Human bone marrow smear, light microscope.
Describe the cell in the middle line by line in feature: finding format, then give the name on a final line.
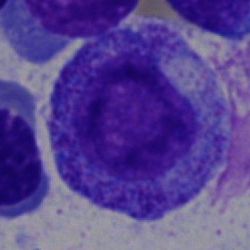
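Outline: roughly round, slightly uneven edge
Granules: many, purple, crowding the cytoplasm
Pale zone: less granular cytoplasm to the upper right of the nucleus
Vacuoles: none clearly seen
Name: promyelocyte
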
